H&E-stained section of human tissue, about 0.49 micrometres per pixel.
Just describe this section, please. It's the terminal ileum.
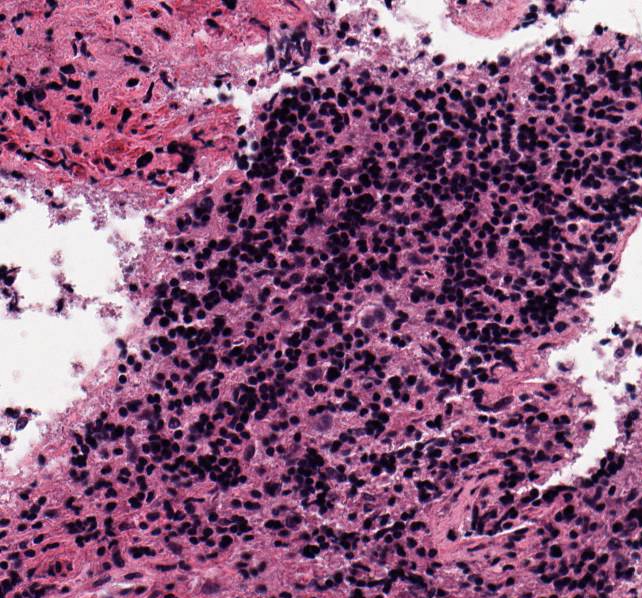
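These cells are packed tight, with small round-to-oval nuclei that take up haematoxylin very darkly. They have scant cytoplasm, so the nuclei sit close together. In between, the background is pale pink and finely fibrillary. Near the centre, though, a few larger cells stand out with paler nuclei and more pink cytoplasm than their neighbours.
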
